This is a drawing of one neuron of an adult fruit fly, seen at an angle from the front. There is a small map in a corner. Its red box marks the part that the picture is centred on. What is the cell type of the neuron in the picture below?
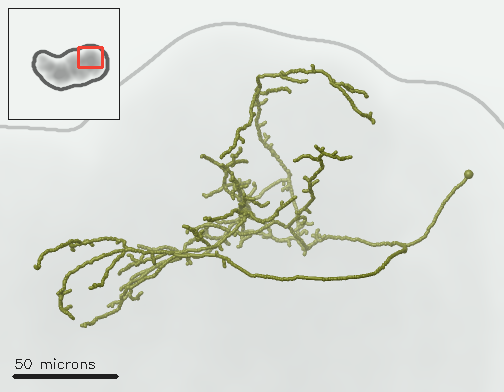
PLP064_b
